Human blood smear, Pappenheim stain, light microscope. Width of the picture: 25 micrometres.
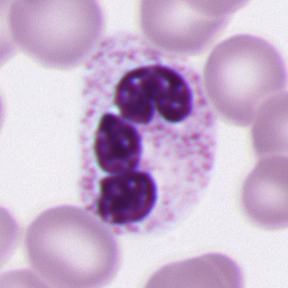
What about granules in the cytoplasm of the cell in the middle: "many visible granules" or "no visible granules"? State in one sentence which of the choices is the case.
Its cytoplasm contains many granules that can be seen.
